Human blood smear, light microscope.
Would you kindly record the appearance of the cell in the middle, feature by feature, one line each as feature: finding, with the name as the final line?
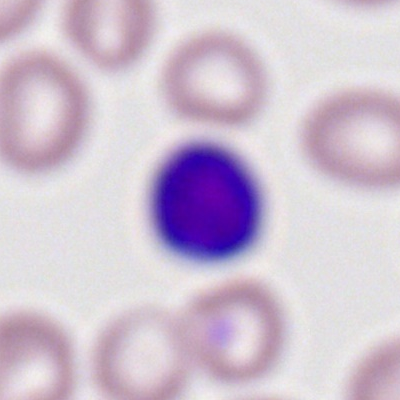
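Outline: round, slightly oval, smooth-edged
Surface: no projections standing out
Stained mass: dense, almost evenly dark purple throughout
Cytoplasm: little or none visible as a separate rim around the dark mass
Name: lymphocyte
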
